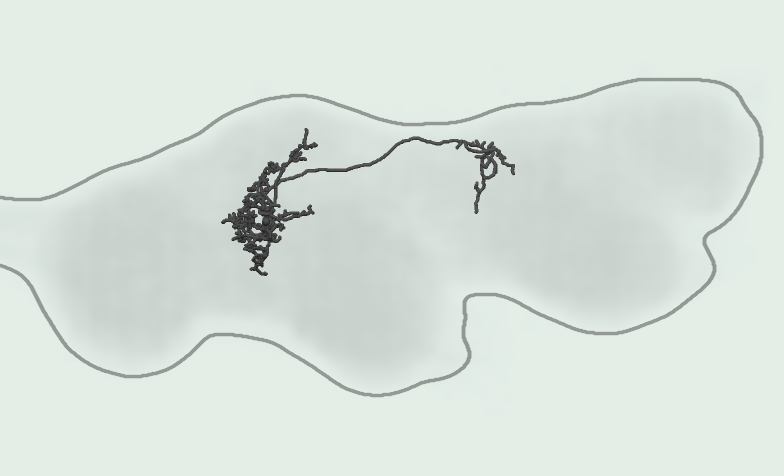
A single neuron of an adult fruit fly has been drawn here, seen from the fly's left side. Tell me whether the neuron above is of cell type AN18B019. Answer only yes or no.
no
